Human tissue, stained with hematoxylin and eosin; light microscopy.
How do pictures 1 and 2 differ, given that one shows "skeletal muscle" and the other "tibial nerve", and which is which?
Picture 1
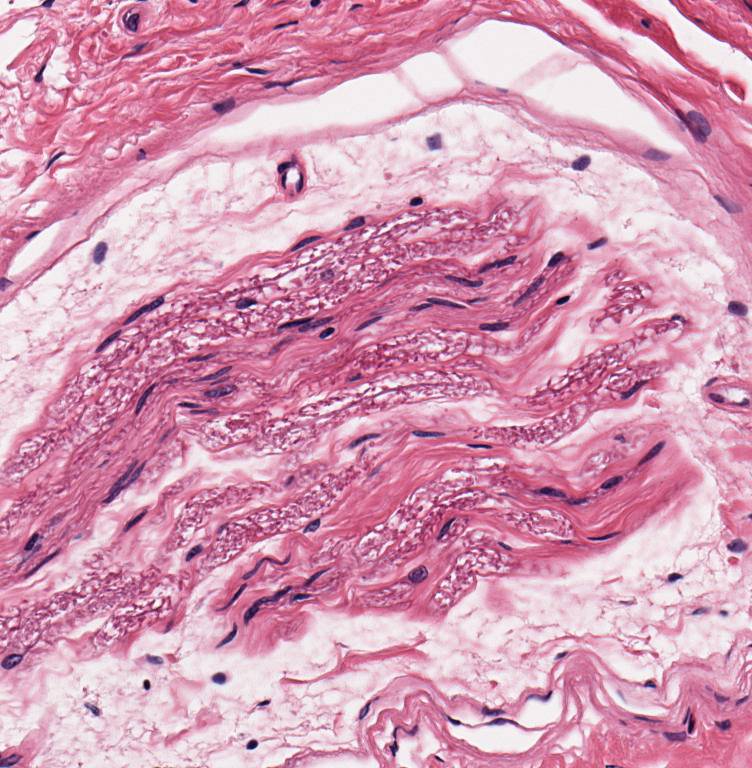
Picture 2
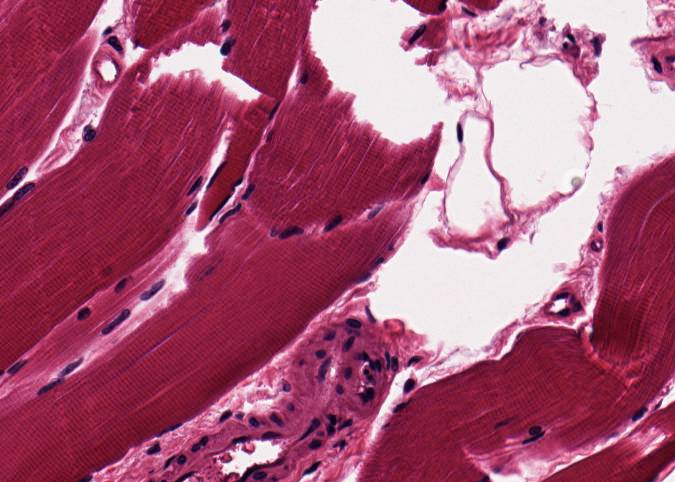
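Taking them in turn, the first is tibial nerve and the second skeletal muscle. In the tibial nerve, fibre bundles cross the centre diagonally from lower left to upper right along a wavy course, with slender, elongated, dark nuclei lying along them. Inside the bundles the fibres look bubbly, finely vacuolated. The skeletal muscle instead shows fine transverse cross-striations along its fibres, and deep pink-red cytoplasm. Its nuclei are flattened and elongated too, but sit at the edges of the fibres. Up at the upper right, a thin-walled vessel with an irregular, partly collapsed lumen lies in the clear space.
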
